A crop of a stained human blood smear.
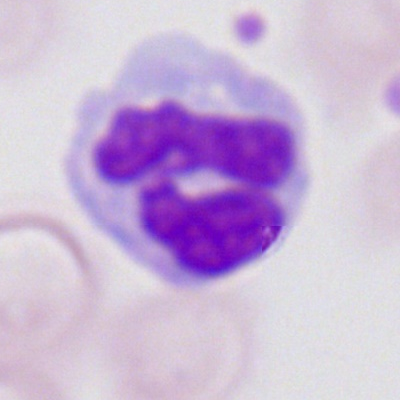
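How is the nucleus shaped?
It forms two thick lobes, one lying above the other.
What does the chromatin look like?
It is dense, deep purple and coarsely clumped, with no nucleoli visible.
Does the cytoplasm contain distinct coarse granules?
None are seen.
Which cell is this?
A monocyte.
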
